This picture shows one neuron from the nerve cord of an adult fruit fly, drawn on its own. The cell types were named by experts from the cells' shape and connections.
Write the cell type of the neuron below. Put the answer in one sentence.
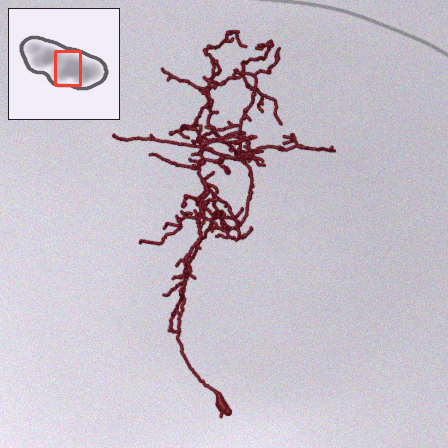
The cell type is IN06B066.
